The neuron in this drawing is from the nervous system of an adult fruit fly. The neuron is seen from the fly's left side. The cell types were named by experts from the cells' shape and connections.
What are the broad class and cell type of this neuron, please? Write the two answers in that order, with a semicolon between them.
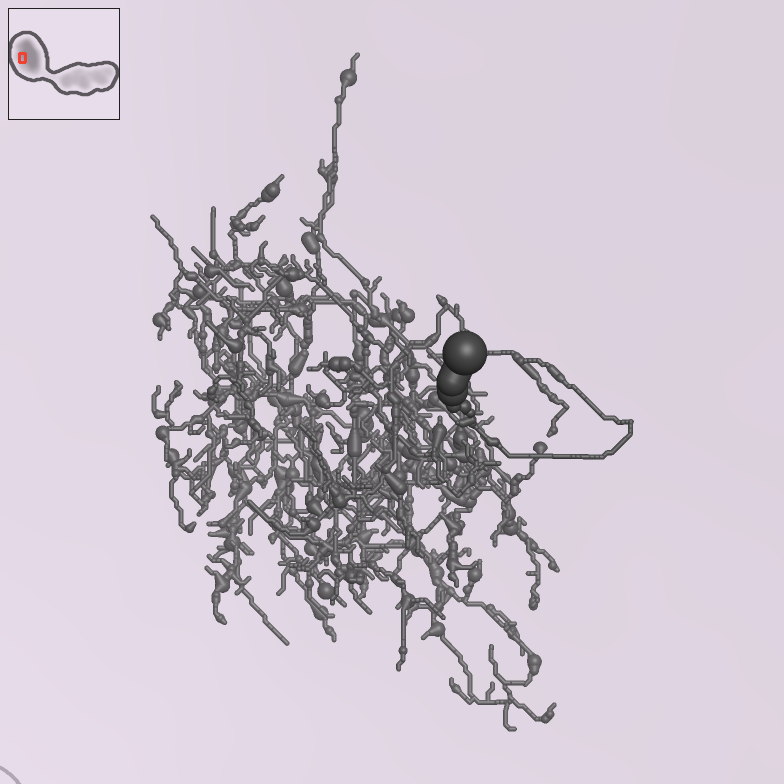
central-brain intrinsic neuron; AVLP401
